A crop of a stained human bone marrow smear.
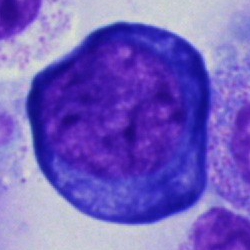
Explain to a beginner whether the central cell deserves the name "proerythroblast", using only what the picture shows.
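Proerythroblast holds up here, and I'd set it above erythroblast. The cytoplasm is stained a deep dark blue, with no distinct granules.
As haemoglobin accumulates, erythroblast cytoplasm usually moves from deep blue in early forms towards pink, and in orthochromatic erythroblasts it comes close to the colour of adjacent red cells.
So this colour sits with an early form and away from the pinker, later erythroblast. The nucleus lies toward the top, leaving a wider band of cytoplasm below it. The outline is roughly round, with a few shallow angular bulges.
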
